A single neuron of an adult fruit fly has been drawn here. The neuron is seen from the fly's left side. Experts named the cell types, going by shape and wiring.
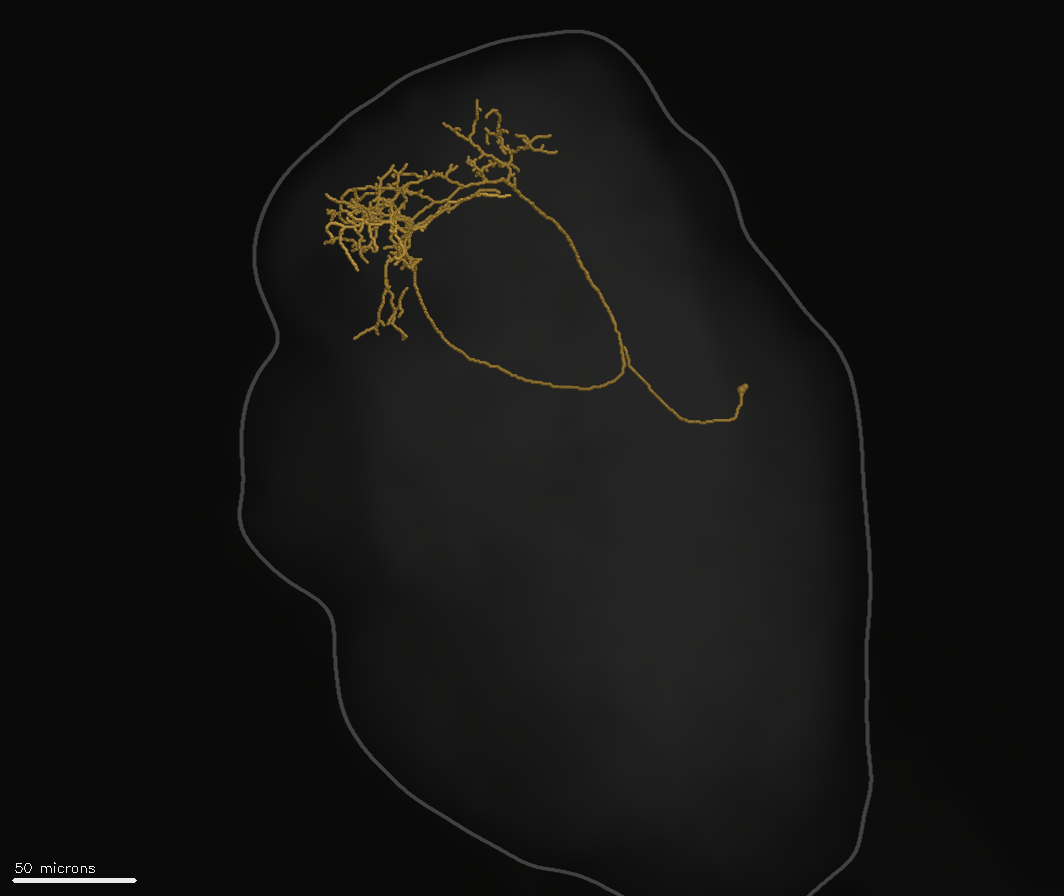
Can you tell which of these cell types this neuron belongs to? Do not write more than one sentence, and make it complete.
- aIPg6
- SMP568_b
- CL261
The single neuron here is of type SMP568_b.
